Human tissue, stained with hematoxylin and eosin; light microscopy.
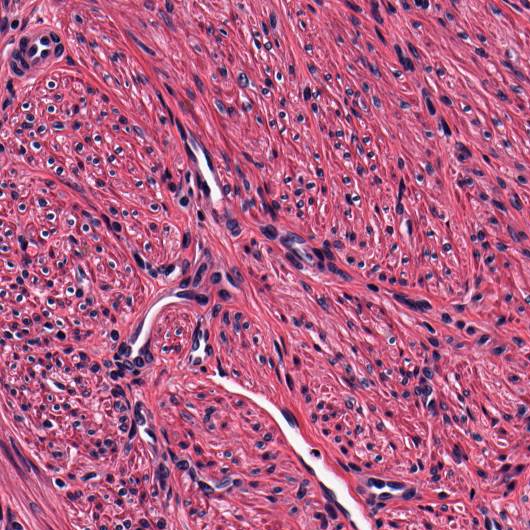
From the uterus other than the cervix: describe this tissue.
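Looking at the upper right first, the bundles are cut lengthwise, with elongated nuclei lying parallel along the fibres. Over on the left, several bundles are cut crosswise, so their nuclei show up as small round dots. Many of those crosswise-cut cells have a small clear halo around the nucleus, inside pink cytoplasm. And I don't see any fat cells in the field.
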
